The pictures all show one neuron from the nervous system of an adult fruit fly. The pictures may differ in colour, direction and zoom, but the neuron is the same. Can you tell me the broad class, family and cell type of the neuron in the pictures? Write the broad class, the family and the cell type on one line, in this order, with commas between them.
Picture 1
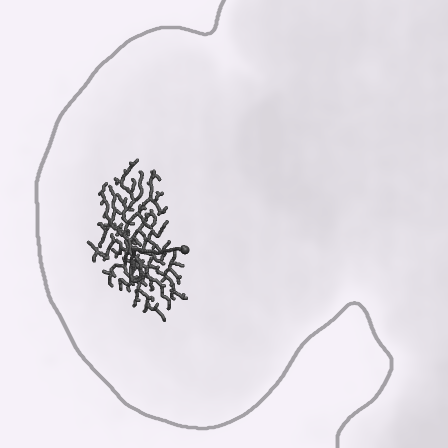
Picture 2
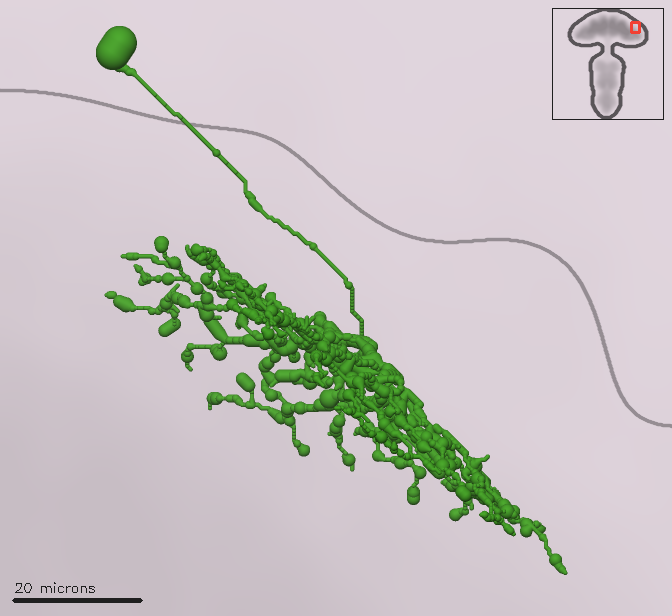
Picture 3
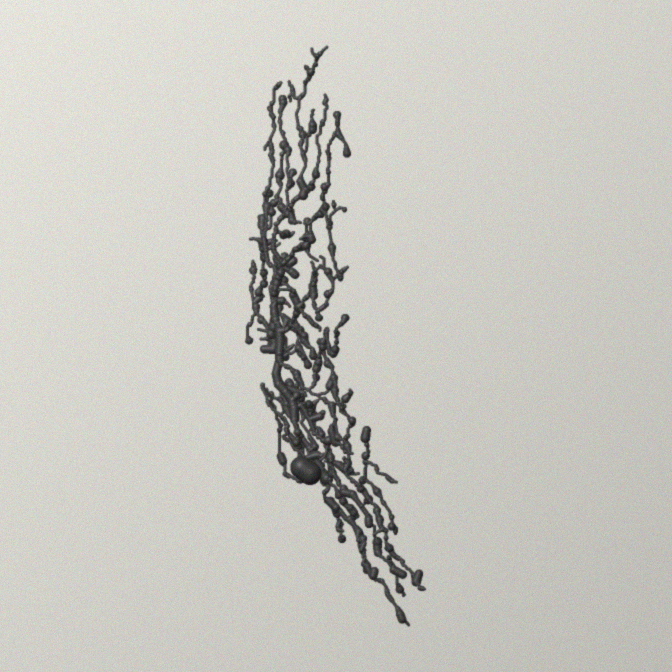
optic-lobe intrinsic neuron, Dm, Dm18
